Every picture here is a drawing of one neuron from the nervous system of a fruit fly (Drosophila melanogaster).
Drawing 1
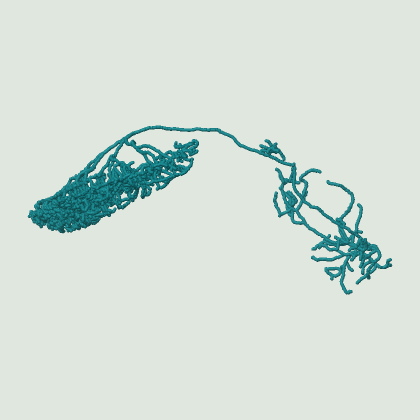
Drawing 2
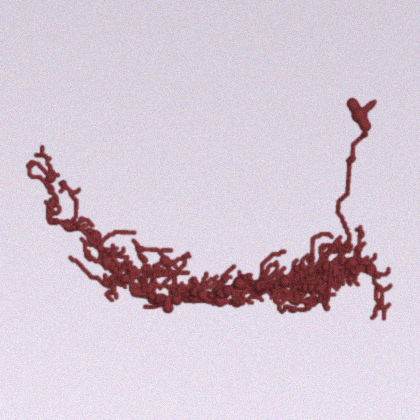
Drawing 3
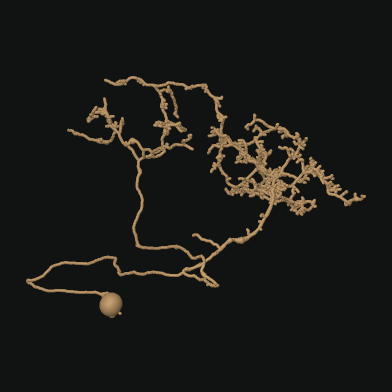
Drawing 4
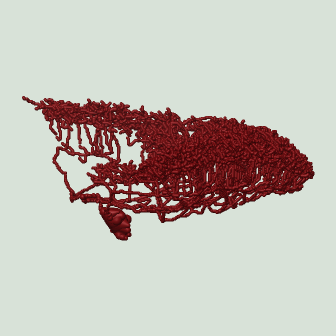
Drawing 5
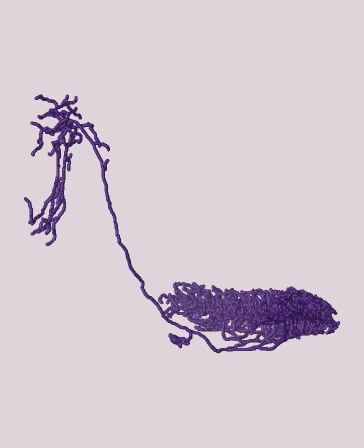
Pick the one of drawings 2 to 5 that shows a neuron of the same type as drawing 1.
5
